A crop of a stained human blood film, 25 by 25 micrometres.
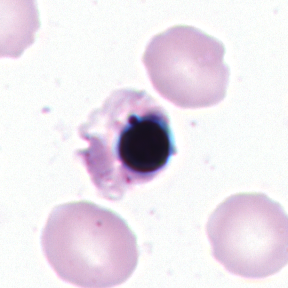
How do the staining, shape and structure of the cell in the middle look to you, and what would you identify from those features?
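See how the nucleus sits toward the right, leaving most of the cytoplasm off to its left? The chromatin's nearly black and evenly dense, with no pattern to it, and there's no nucleolus to be seen. There's also a small dark knob jutting from the upper-left edge of the nucleus. That's a normoblast.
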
